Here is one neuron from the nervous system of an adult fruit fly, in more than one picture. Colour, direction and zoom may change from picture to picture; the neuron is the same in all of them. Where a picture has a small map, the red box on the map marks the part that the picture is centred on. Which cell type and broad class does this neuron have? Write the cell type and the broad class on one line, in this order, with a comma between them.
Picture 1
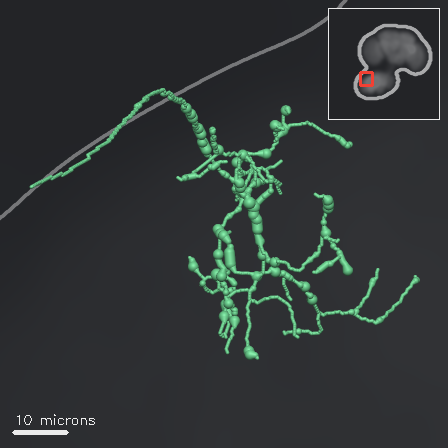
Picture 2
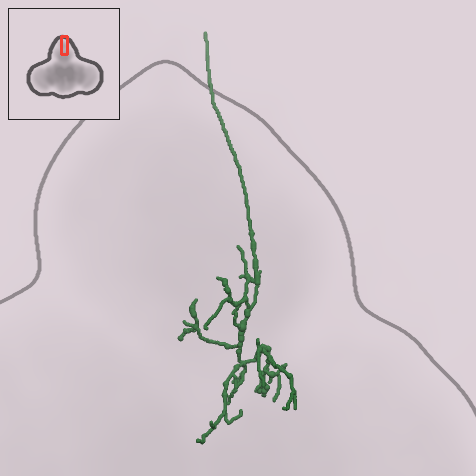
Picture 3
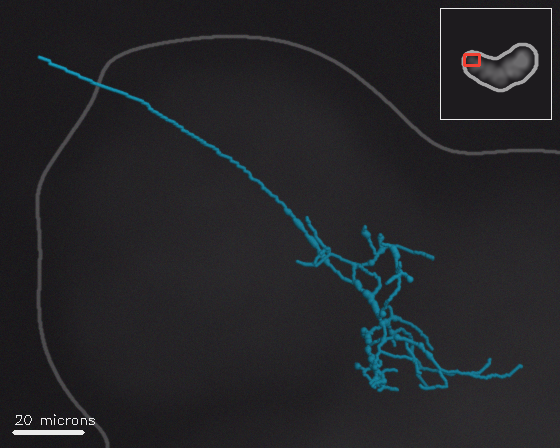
SNxx21, sensory neuron entering the nerve cord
